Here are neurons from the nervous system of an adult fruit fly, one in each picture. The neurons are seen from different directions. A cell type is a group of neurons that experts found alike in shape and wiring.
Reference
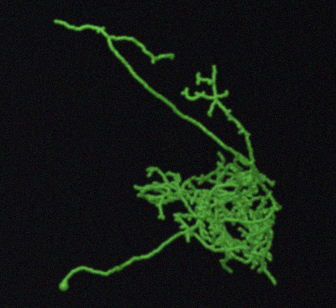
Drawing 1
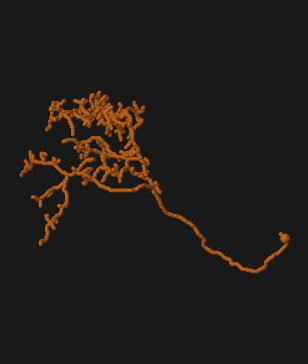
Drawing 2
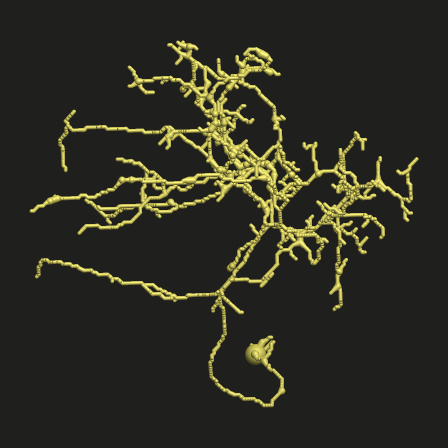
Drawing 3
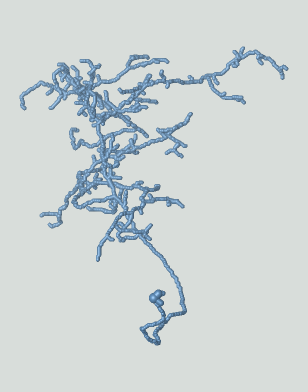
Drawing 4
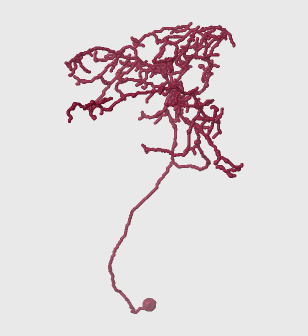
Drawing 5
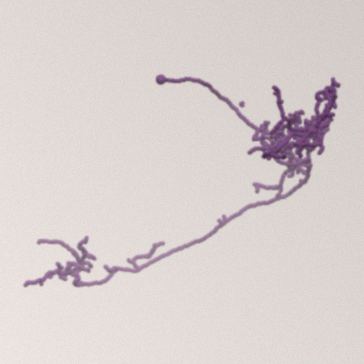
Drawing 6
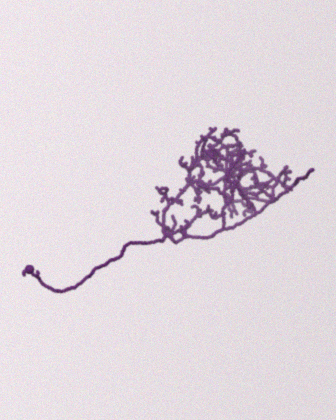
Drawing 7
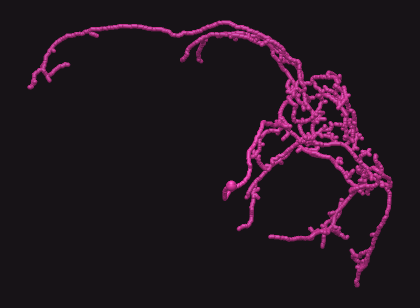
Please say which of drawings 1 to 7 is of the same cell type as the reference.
Drawing 7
